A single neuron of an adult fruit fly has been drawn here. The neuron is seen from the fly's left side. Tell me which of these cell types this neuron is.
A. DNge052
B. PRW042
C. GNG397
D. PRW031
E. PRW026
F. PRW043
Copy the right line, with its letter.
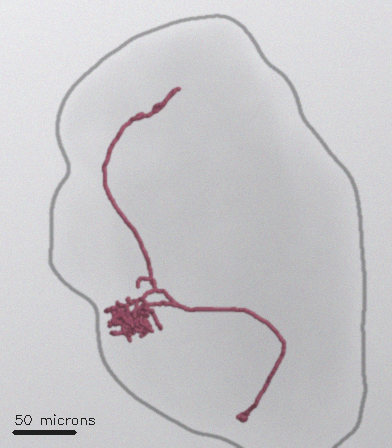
E. PRW026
